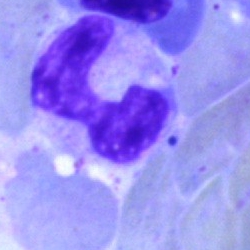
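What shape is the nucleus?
One curved band bent like a horseshoe, not split into lobes.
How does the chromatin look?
Dark purple and coarsely clumped, paler patches between.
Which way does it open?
Toward the upper right.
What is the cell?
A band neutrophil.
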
